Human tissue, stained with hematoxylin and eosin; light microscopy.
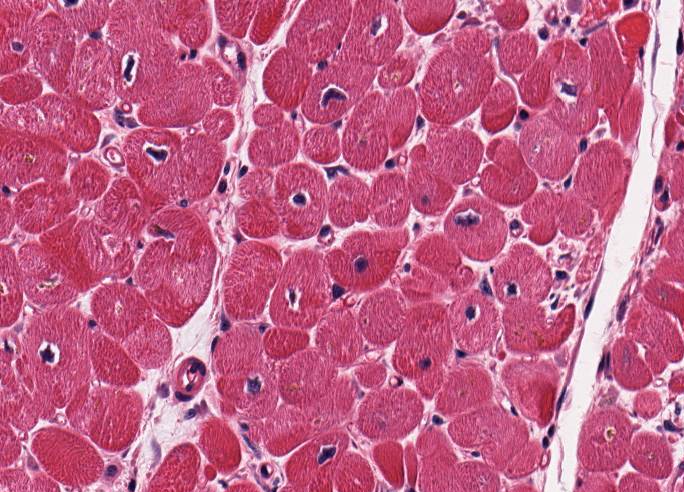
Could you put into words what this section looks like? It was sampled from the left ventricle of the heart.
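Fibre profiles vary clearly in size from one to the next. Where a nucleus is visible, it lies in the centre of the fibre profile, and several nuclei are surrounded by a pale clear halo. Fine golden-brown granules occupy the cytoplasm of some fibres.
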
